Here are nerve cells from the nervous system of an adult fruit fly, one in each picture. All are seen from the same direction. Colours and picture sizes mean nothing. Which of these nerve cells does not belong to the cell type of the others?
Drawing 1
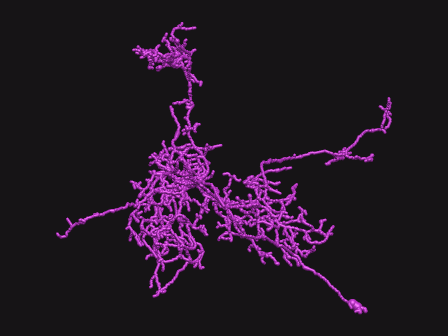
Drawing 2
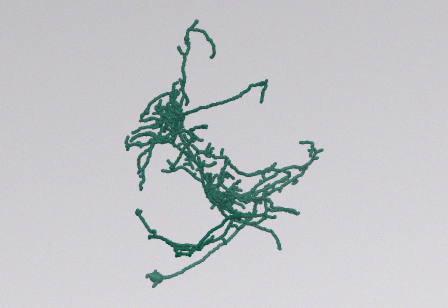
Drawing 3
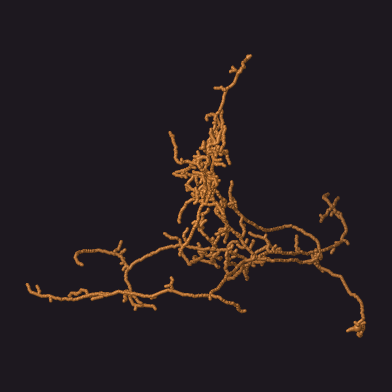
1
